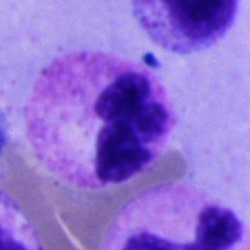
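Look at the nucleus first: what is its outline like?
Irregular, with notches in it.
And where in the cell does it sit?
Toward the right side.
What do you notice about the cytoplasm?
It is abundant and pale pinkish-lilac, with fine pink-purple granules scattered through it.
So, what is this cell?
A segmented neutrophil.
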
